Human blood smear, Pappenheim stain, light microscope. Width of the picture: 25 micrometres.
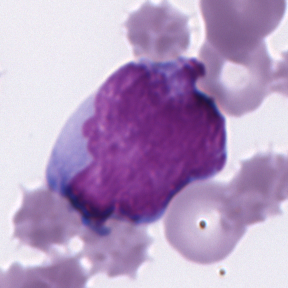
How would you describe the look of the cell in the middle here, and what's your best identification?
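Checking the cytoplasm first: a crescent of pale blue sits on the left side of the cell, with no granules and no vacuoles. Next, the nucleus: broad, roughly square, its margin ragged and uneven. Last, the name: myeloblast.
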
